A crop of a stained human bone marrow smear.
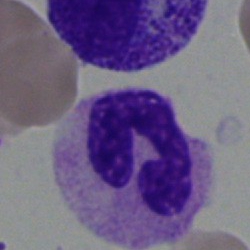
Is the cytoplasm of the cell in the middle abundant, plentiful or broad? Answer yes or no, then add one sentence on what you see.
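Yes. The cytoplasm is abundant and pale pinkish-lilac.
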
